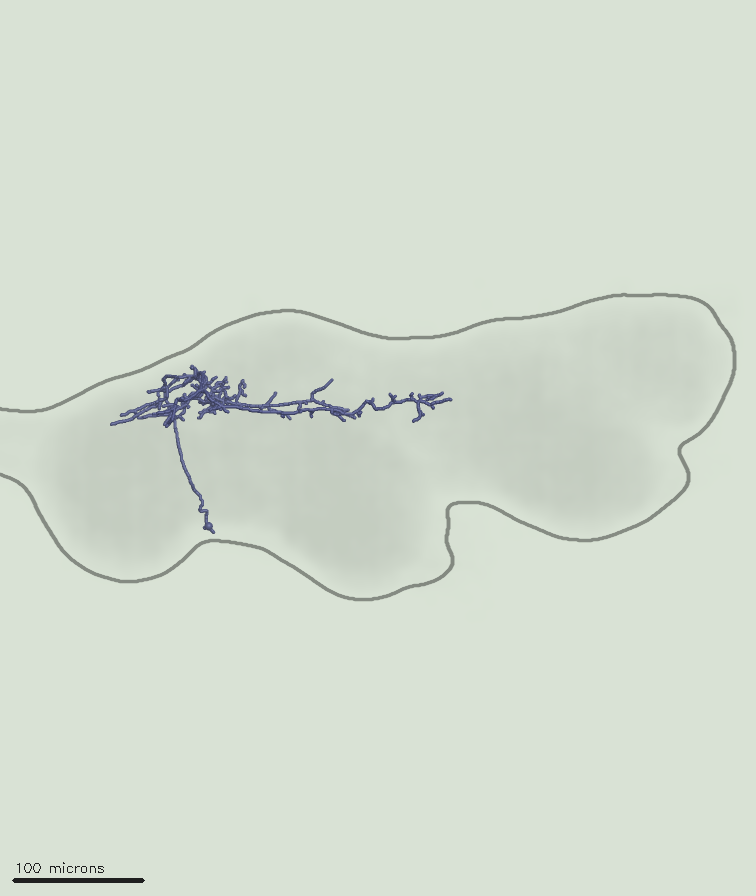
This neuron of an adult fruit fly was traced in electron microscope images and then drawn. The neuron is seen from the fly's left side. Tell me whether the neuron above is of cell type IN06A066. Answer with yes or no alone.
no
